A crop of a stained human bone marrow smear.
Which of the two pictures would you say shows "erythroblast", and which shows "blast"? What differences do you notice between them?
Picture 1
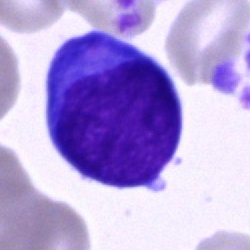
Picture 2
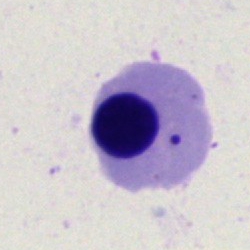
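The first picture shows a blast; the second, an erythroblast. The blast has a smooth, roughly oval outline, whereas the erythroblast is roughly round with slightly irregular, bumpy edges. Chromatin in the blast is finely granular, without coarse dark clumps; in the erythroblast it is uniformly dense and very dark, with no visible pattern.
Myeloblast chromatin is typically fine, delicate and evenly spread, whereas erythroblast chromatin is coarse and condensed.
The blast's cytoplasm is a scant rim of deep blue, widest at the upper left; the erythroblast's is abundant and pale lavender, covering more area than the nucleus.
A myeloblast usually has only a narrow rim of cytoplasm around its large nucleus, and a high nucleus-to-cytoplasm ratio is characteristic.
The erythroblast's nucleus lies off-centre toward the left, with a single small dark round dot in the cytoplasm to its right. The blast's cytoplasm contains no vacuoles, and a small pale bleb projects from its lower edge.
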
